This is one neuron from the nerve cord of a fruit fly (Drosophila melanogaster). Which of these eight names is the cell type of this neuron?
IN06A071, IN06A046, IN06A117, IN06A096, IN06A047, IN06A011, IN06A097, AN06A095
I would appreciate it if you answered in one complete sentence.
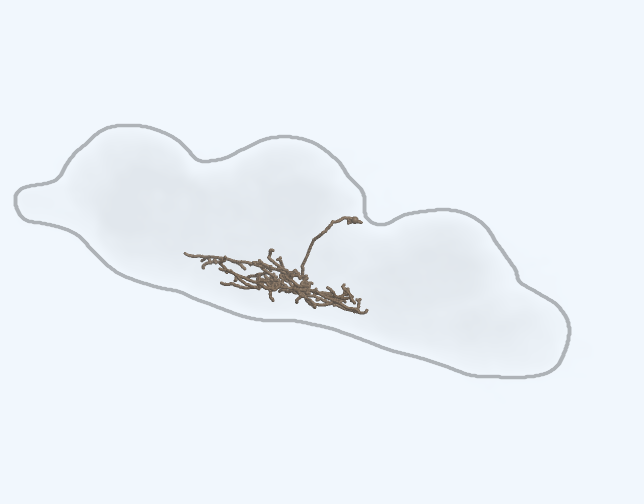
This neuron falls under the cell type IN06A046.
